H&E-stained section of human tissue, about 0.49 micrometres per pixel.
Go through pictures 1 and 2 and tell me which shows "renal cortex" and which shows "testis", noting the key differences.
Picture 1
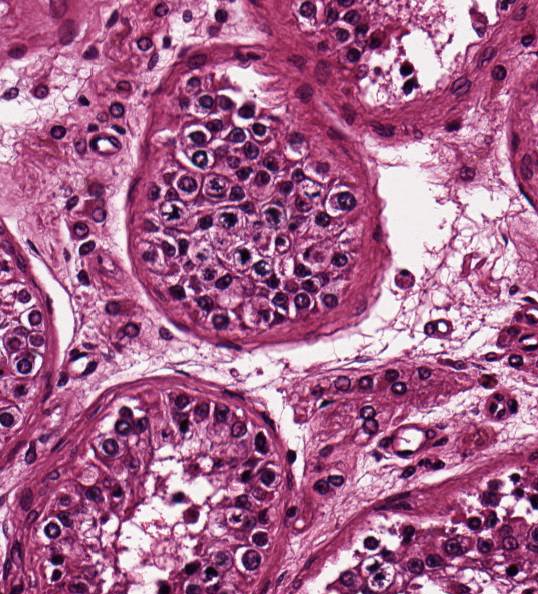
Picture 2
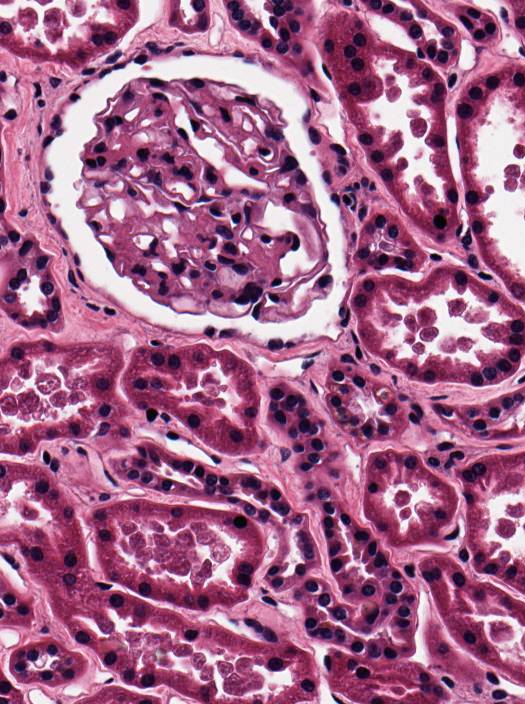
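Testis belongs to picture 1, renal cortex to picture 2. Picture 1 is made of rounded tubule cross-sections separated by interstitial tissue, with the largest tubule in the upper middle. That central tubule is packed with several layers of cells and has little or no open lumen. I notice white gaps separating parts of the tubule walls from the interstitium, clearest beside that central one. In picture 2, a single rounded glomerulus sits at upper left, and tubules fill everything else. Its capsule is lined by flattened cells, and its lobulated tuft shows many open capillary spaces. Most of those tubules, I see, have cuboidal lining cells with abundant pink cytoplasm.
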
